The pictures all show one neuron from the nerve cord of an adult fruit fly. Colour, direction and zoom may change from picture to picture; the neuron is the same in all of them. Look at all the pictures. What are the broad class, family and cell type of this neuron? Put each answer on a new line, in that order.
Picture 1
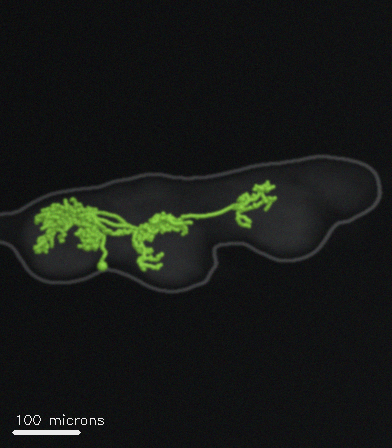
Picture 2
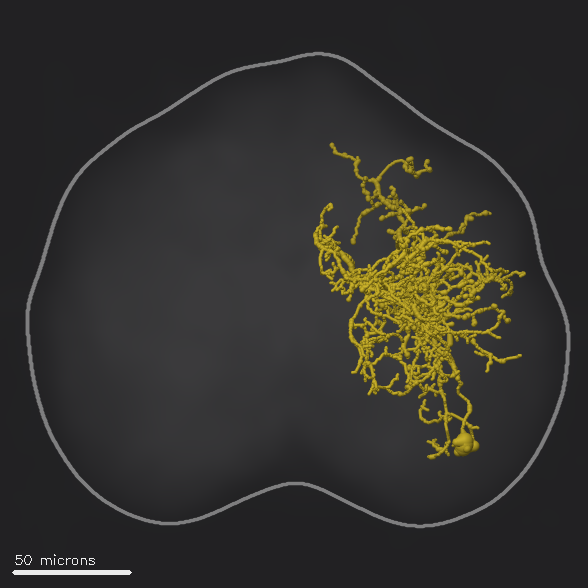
nerve-cord intrinsic neuron
hemilineage 03B
IN03B016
